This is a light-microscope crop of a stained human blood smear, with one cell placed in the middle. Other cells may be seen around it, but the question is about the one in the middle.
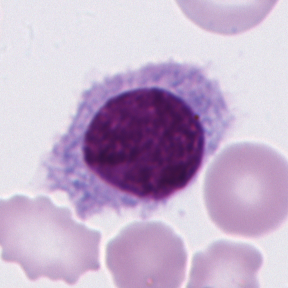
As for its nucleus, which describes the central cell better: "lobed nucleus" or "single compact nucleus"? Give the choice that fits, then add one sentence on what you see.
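Single compact nucleus. The nucleus has no indentation or lobes.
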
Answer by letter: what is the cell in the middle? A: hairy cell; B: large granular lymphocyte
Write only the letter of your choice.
A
